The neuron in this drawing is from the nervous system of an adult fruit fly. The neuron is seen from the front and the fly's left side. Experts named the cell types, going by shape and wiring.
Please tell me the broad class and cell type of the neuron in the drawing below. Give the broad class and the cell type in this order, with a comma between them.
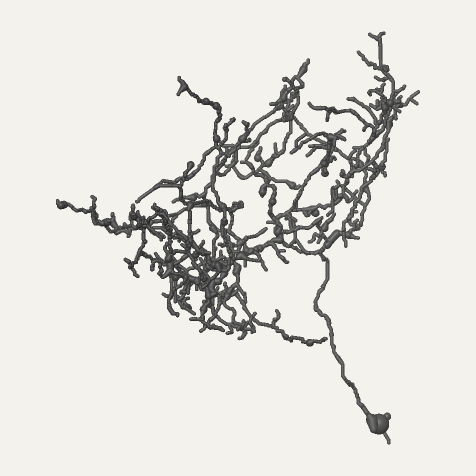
nerve-cord intrinsic neuron, INXXX405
